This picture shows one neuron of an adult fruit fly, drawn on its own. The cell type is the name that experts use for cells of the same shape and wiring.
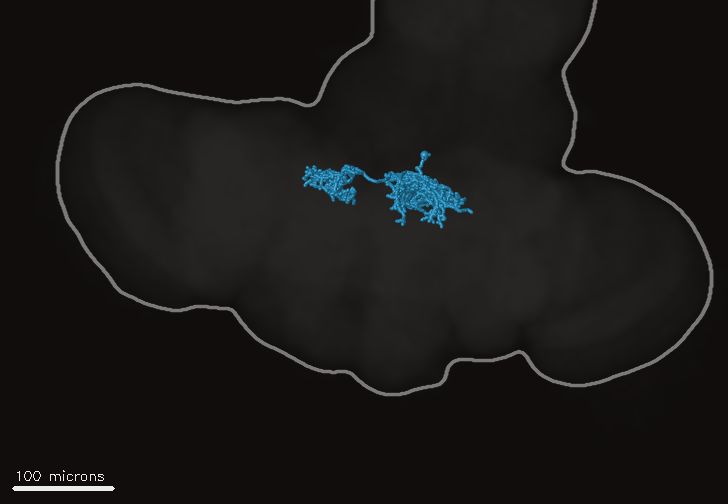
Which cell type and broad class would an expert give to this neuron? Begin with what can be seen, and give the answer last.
By the scale bar it is about 170 microns wide in this view. In this view it is wider than it is tall. It is of cell type IB092. Its broad class is central-brain intrinsic neuron.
